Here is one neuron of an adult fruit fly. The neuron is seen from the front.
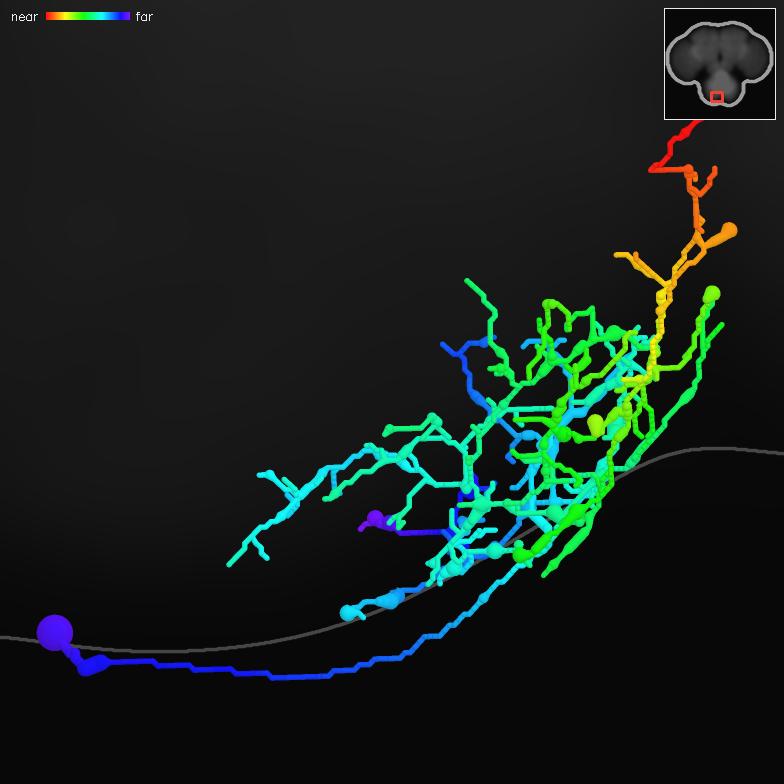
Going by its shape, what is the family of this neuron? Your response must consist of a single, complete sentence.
The family that includes this neuron is hemilineage 01B.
